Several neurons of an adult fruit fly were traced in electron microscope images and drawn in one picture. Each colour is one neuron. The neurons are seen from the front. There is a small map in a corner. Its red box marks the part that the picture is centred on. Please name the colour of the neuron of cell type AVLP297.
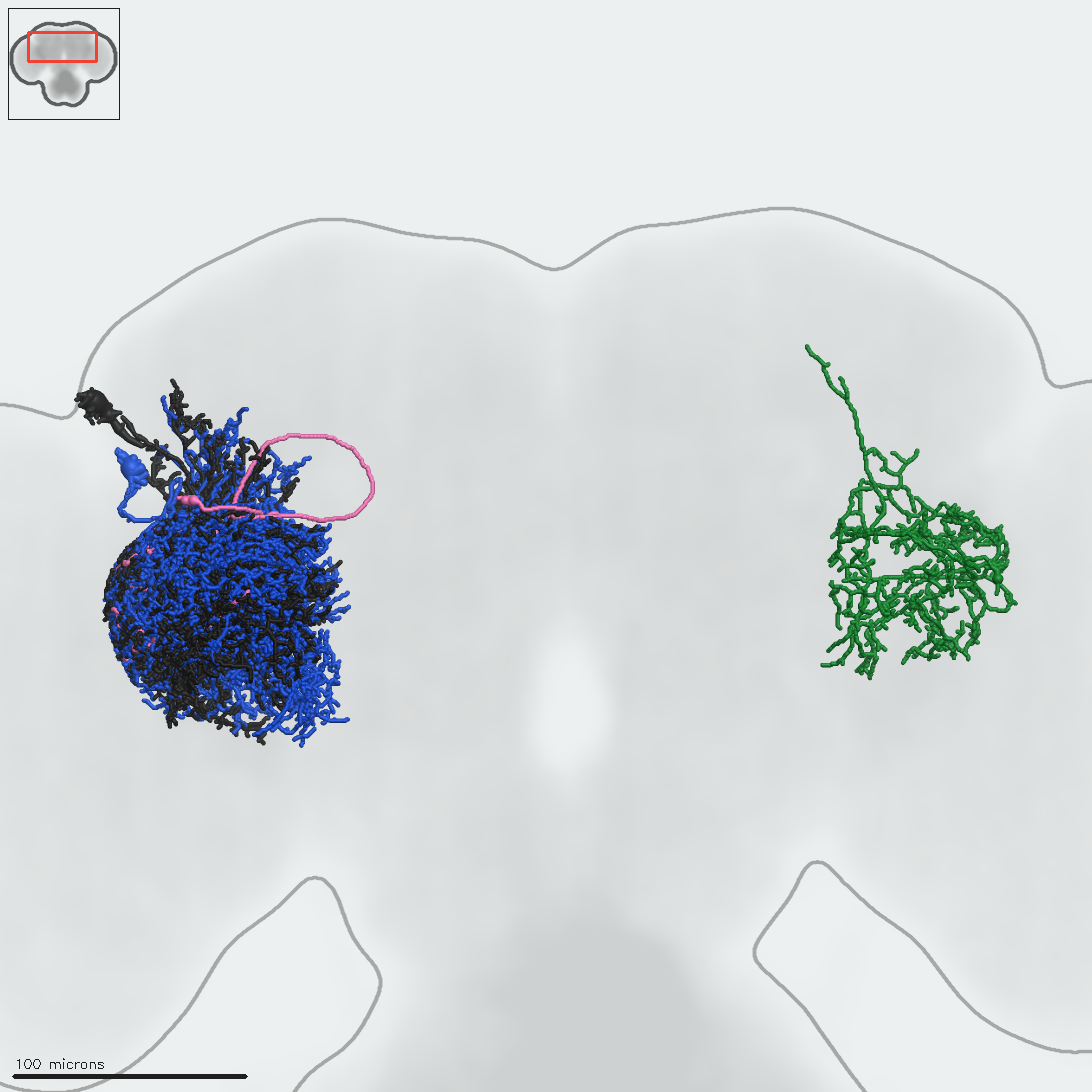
green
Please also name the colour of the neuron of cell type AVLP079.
black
